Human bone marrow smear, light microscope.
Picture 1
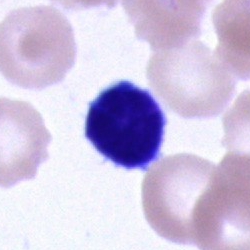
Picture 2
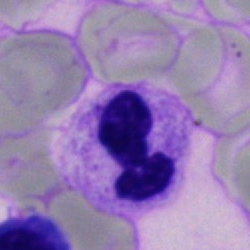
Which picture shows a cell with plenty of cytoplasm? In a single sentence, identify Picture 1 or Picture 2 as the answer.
The nucleus is surrounded by plenty of cytoplasm in picture 2.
